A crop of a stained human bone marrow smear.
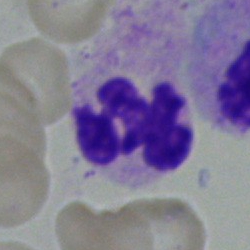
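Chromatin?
Dense; dark purple throughout the nucleus.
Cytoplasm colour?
Pale lilac.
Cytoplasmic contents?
Fine purple granules; no vacuoles.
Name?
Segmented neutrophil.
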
